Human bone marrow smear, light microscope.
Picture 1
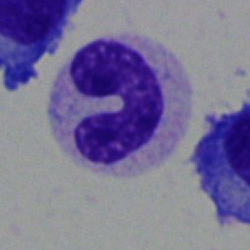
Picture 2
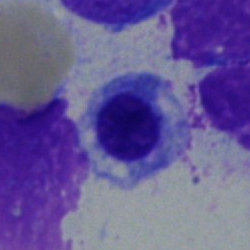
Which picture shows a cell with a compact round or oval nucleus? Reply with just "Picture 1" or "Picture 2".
Picture 2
